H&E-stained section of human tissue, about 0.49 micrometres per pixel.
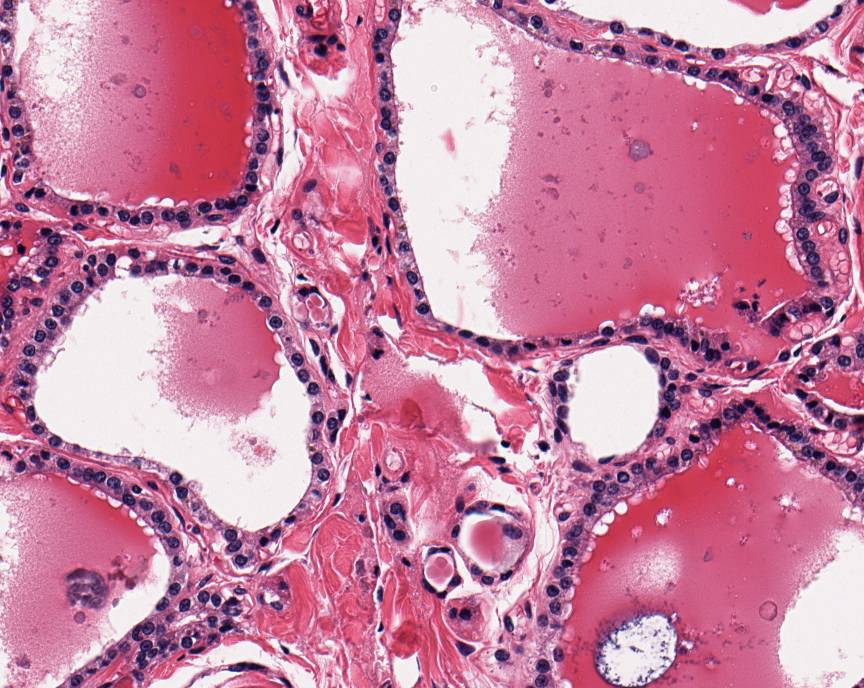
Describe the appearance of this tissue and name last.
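What I see first are large closed follicles, with thin strands of tissue between them. Looking at the walls, each follicle is lined by a single layer of cuboidal epithelial cells, their nuclei round and dark-staining. In the lower centre, a few much smaller follicles sit between the large ones. So this is thyroid.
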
